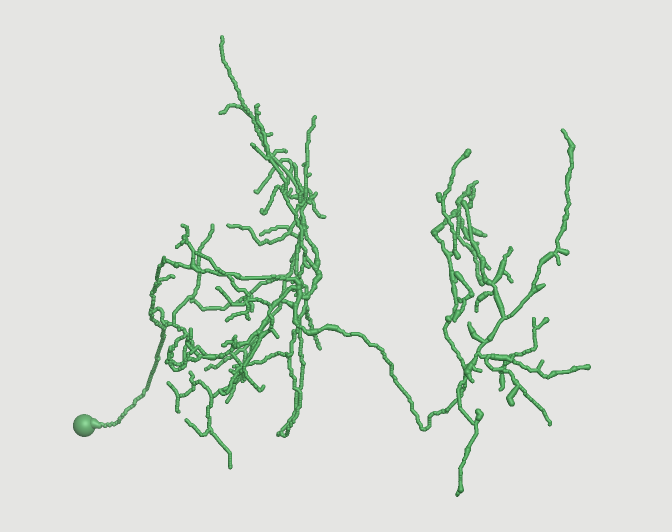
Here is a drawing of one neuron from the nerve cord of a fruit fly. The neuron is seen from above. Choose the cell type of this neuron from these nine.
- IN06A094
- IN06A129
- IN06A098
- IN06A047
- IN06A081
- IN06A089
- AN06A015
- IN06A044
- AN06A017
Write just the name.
IN06A047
